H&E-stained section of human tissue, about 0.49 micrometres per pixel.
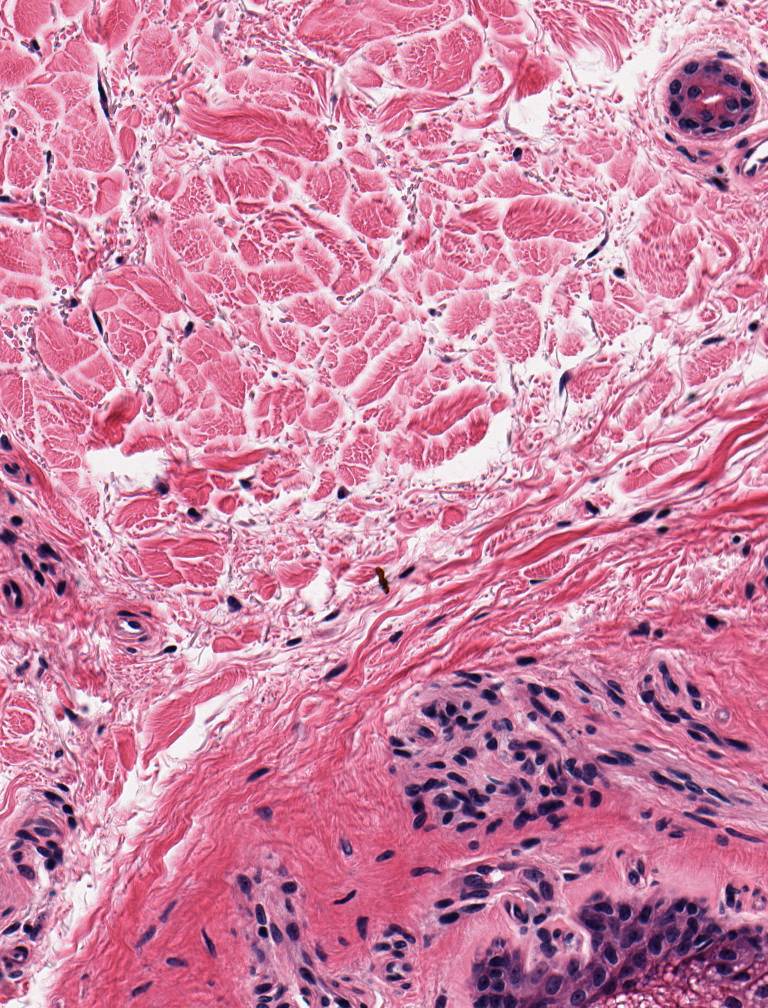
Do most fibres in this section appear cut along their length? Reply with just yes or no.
No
